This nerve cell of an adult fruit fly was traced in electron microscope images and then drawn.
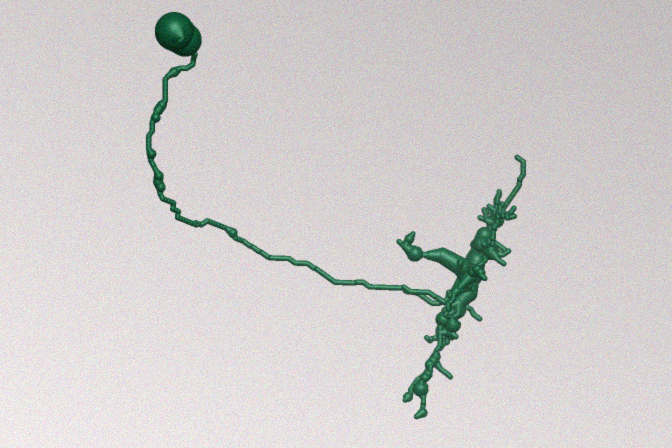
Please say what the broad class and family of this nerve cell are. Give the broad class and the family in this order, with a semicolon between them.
optic-lobe intrinsic neuron; Dm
